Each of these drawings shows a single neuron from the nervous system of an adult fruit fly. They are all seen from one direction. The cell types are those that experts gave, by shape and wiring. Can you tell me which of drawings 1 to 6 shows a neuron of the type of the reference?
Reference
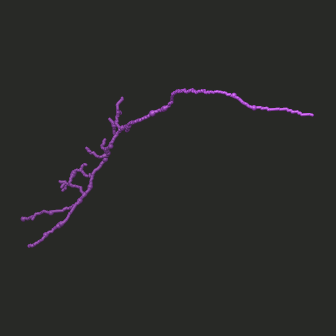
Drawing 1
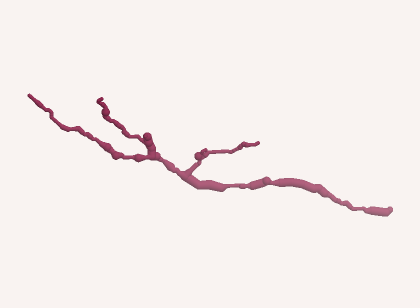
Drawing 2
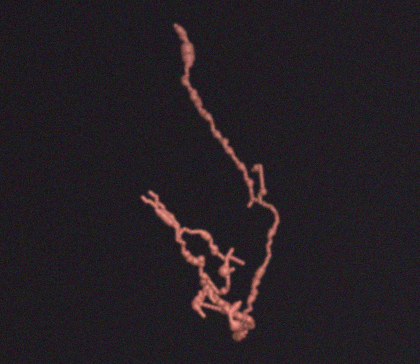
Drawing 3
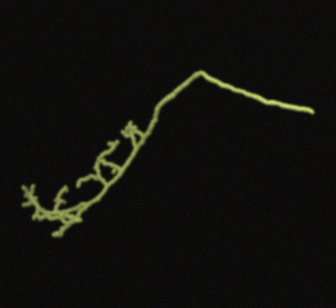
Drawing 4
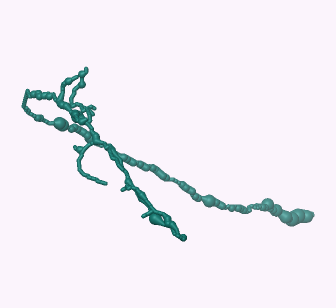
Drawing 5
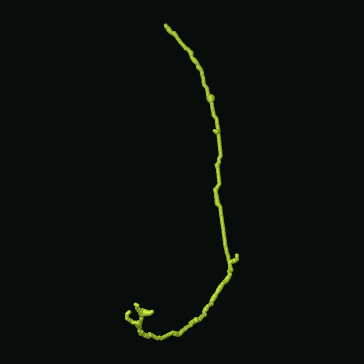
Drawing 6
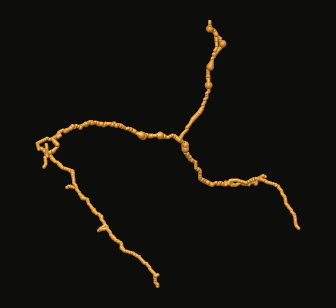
3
